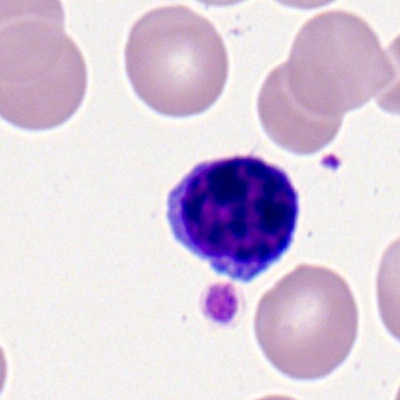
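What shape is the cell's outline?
Roughly round, with the nucleus filling nearly the whole cell.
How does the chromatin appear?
Dark and coarsely clumped.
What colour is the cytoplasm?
Pale blue.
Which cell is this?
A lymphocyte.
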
